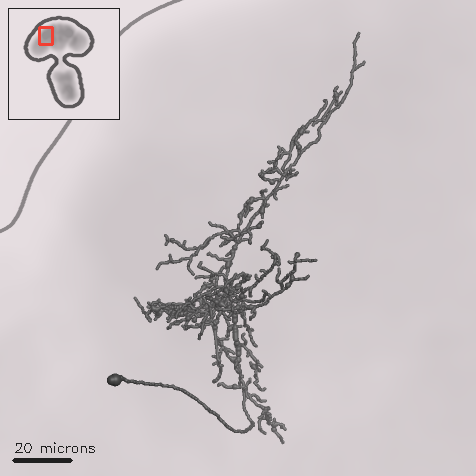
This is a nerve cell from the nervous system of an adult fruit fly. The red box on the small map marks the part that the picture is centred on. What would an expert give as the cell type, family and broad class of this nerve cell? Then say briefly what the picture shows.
The cell type is LHPV2d1. The family is hemilineage VPNp&v1_posterior. It is a central-brain intrinsic neuron. It is in the brain and does not reach the nerve cord. The cell body can be seen at the lower left of the picture. By the scale bar it is about 150 microns tall in this view.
